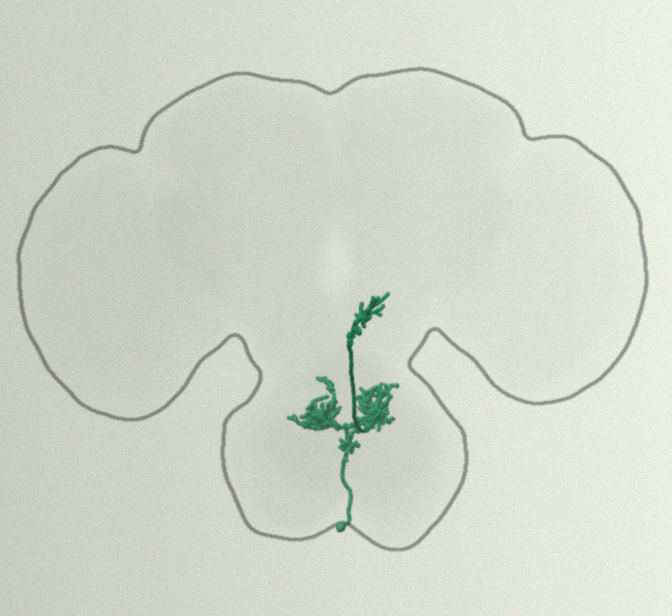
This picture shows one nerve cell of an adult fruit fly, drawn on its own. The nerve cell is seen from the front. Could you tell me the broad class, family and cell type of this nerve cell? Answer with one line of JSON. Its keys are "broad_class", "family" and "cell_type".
{"broad_class": "ascending neuron", "family": "hemilineage 06B", "cell_type": "AN06B051"}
